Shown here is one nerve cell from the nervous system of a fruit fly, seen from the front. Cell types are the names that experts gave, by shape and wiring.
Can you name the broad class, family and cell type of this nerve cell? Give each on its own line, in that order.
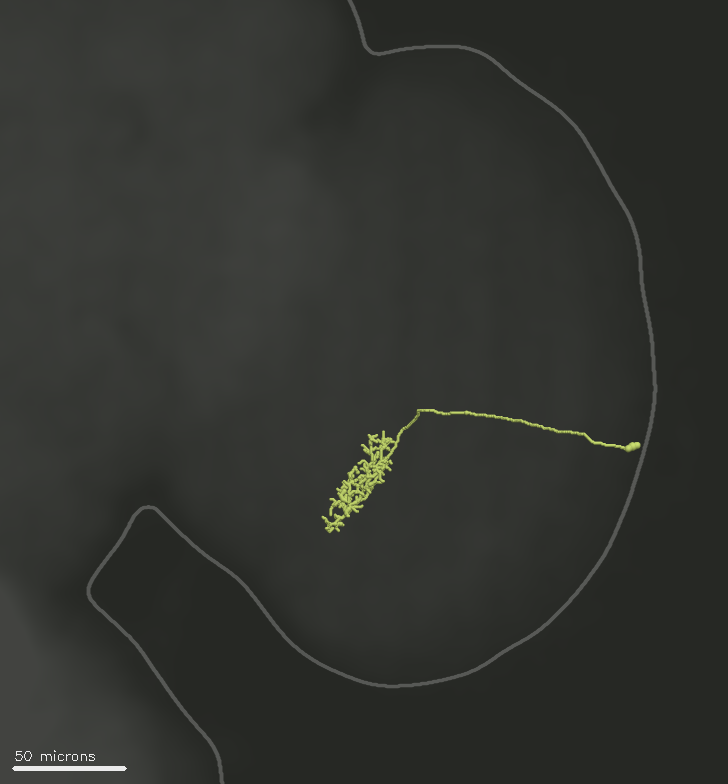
optic-lobe intrinsic neuron
LPi
LPi34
